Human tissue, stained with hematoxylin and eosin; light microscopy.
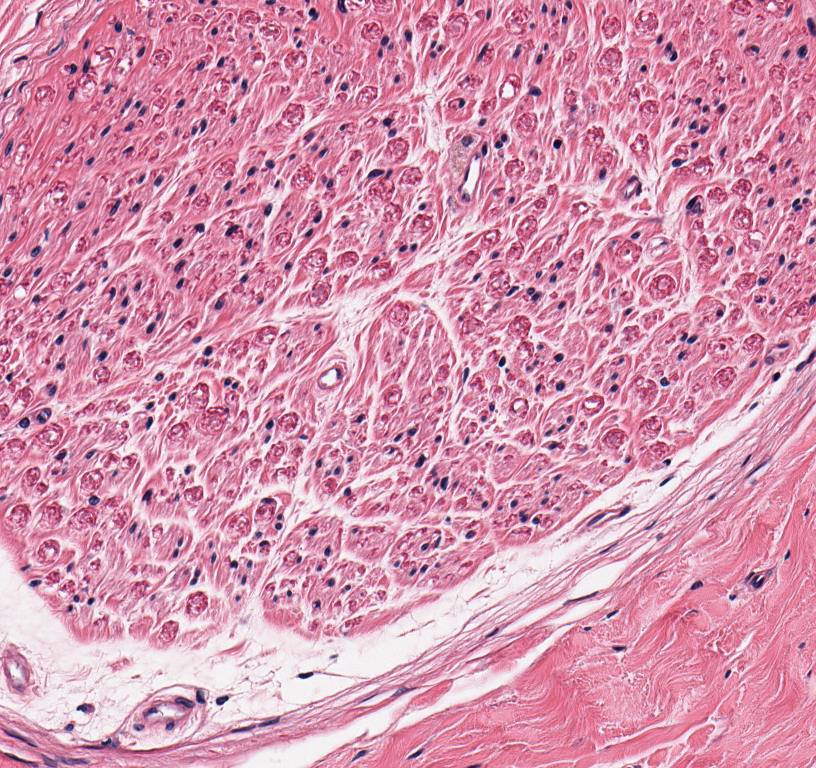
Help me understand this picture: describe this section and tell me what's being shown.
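First, a large rounded bundle fills the upper and central field; a separate band of wavy pink fibrous tissue sits in the lower right corner. Inside the bundle, most elements appear cut across, as small round profiles. Small dark oval nuclei lie singly between them throughout. Along its lower right edge runs a thin layer of flattened cells, their elongated nuclei parallel to the edge. This is tibial nerve.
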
